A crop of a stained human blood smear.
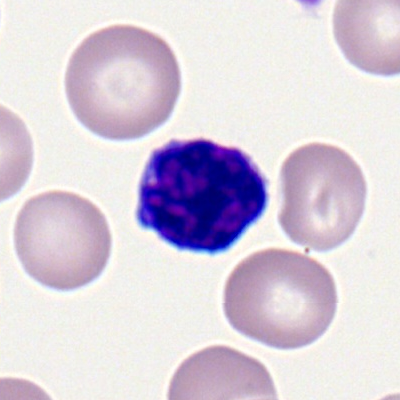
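lymphocyte. Outline roughly round, edge slightly uneven. Nucleus fills almost the whole cell; cytoplasm only a very thin pale blue rim. Chromatin dense, clumped into darker and lighter purple patches.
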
